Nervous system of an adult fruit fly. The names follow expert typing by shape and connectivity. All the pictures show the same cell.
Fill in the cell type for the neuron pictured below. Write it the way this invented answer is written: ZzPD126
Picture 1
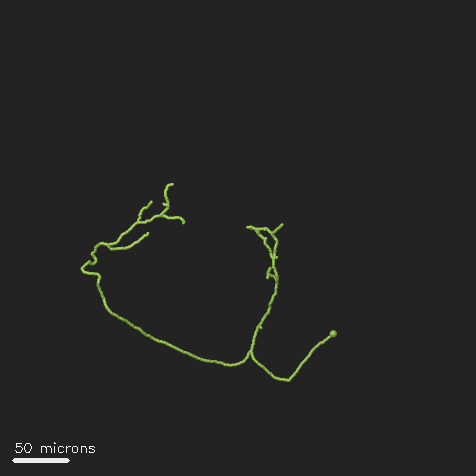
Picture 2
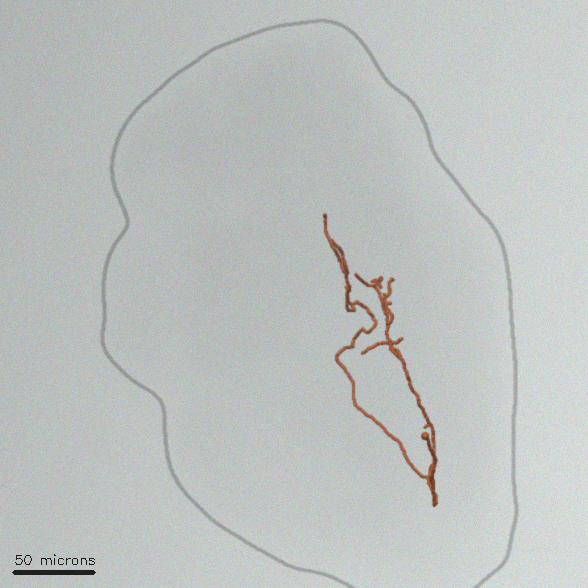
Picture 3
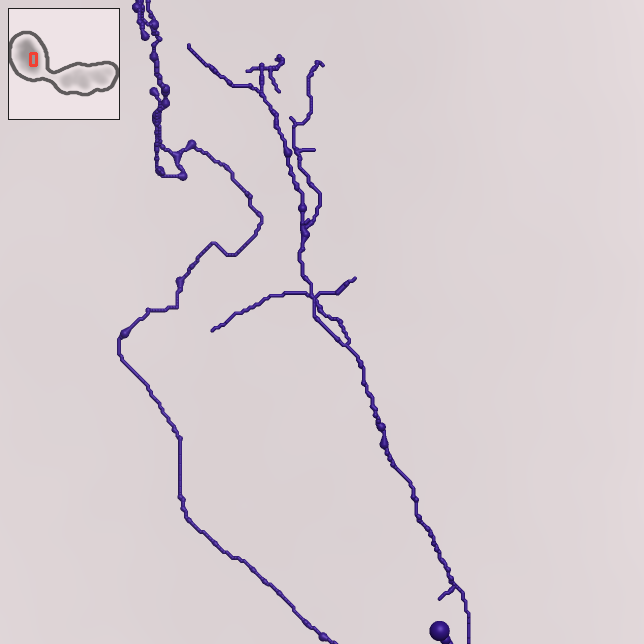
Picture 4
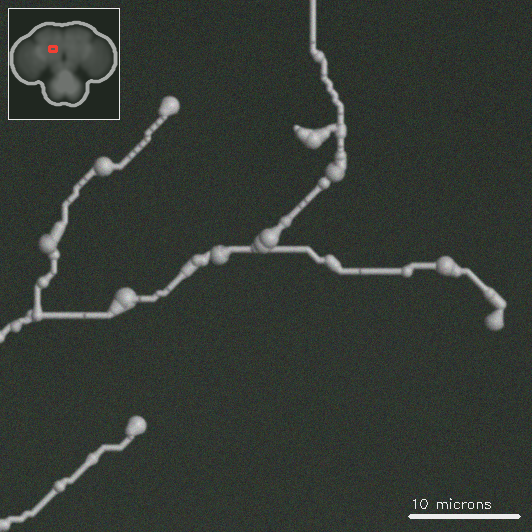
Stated: PS357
